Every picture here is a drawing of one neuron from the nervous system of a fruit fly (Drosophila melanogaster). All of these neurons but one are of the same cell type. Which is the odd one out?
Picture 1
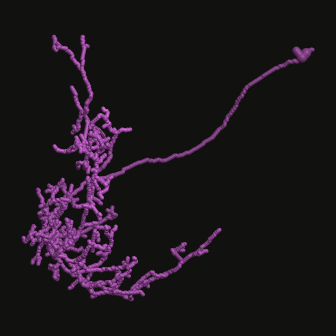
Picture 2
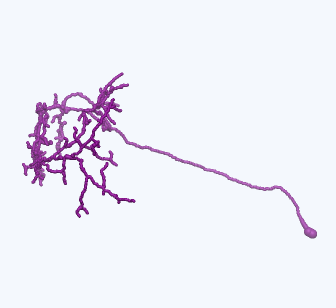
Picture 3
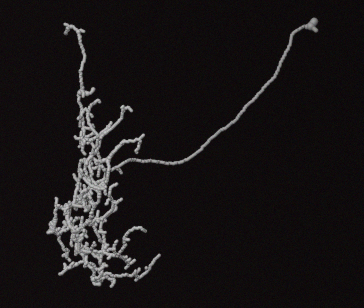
Picture 2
